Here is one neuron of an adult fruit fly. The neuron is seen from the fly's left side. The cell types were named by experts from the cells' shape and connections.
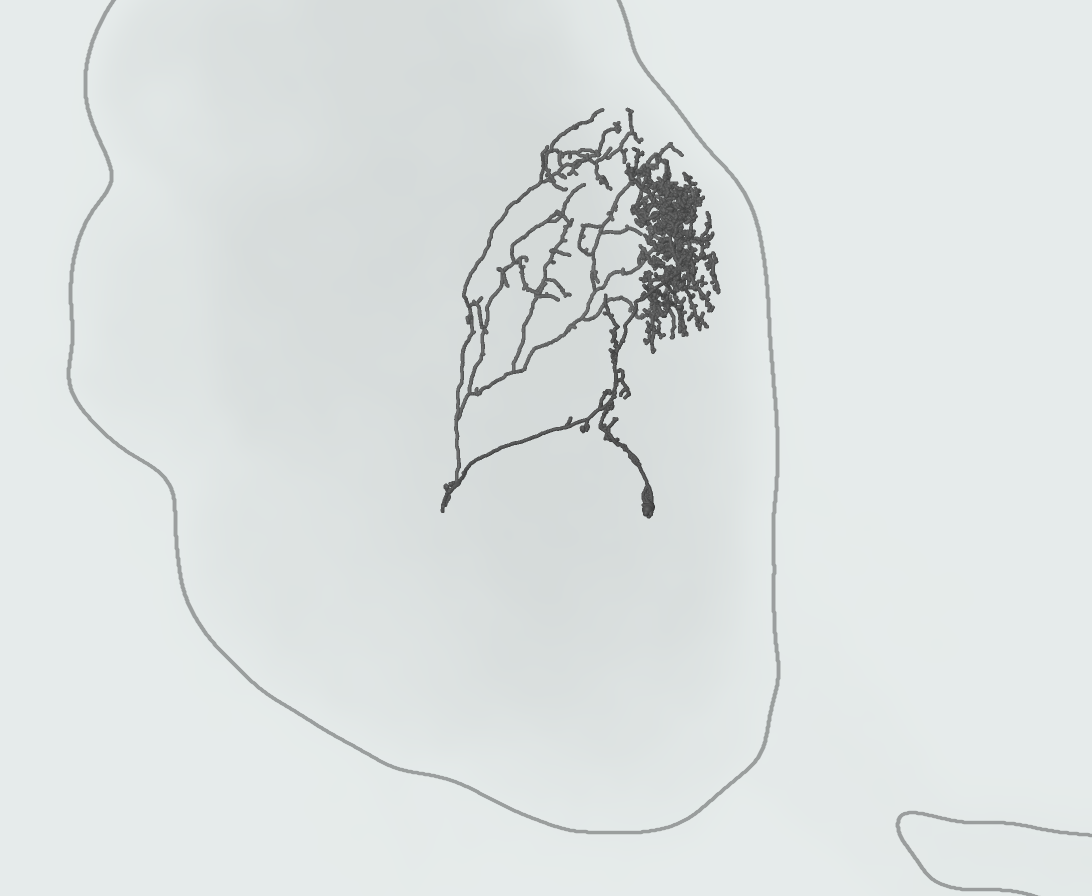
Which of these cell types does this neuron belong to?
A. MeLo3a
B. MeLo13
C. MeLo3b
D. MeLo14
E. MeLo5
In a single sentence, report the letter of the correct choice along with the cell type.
The neuron falls under MeLo14, the cell type named in option D.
